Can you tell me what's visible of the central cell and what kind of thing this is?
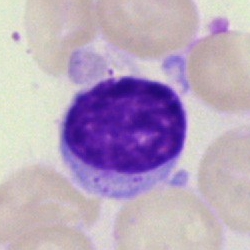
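Notice the nucleus sitting toward the top, leaving a wider band of cytoplasm below it. Overall, though, there's not much cytoplasm compared with the nucleus, and it's pale blue with no vacuoles. That's a lymphocyte.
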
